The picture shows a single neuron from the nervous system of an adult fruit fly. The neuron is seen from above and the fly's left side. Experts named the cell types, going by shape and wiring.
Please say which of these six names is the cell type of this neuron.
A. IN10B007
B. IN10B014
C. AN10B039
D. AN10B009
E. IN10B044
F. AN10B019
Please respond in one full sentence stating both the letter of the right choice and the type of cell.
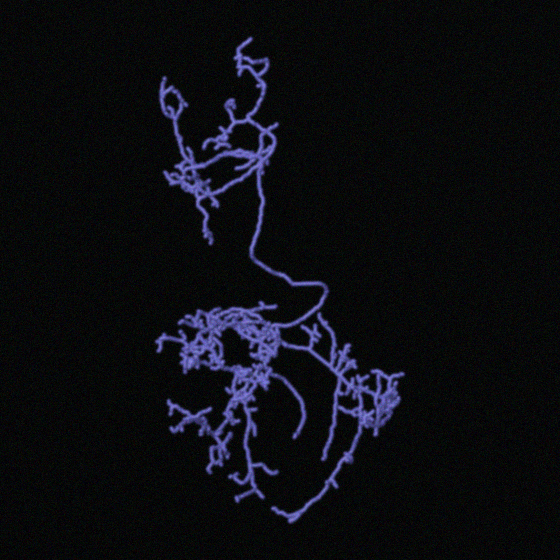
Cell type IN10B014, found in option B, is the type of the neuron.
